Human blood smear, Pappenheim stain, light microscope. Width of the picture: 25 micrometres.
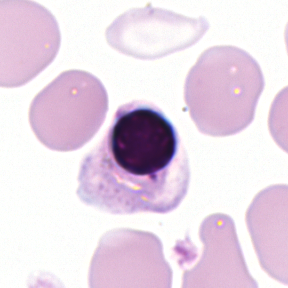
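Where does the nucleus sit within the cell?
Toward the upper part, with most of the cytoplasm below it.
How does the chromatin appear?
Dense and dark purple, almost evenly dark across the nucleus.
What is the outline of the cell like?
Irregular, broadening into a wide skirt of cytoplasm below the nucleus.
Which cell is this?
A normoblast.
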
